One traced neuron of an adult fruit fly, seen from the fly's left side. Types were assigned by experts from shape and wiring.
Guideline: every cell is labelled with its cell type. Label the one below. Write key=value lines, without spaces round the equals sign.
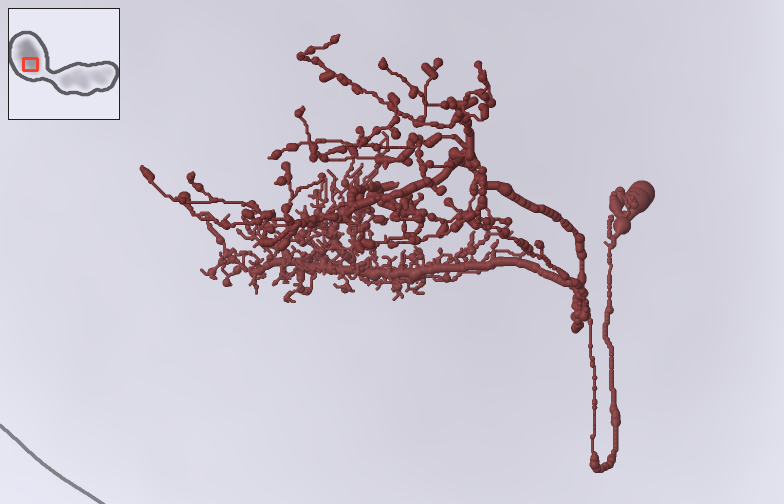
cell_type=AMMC008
